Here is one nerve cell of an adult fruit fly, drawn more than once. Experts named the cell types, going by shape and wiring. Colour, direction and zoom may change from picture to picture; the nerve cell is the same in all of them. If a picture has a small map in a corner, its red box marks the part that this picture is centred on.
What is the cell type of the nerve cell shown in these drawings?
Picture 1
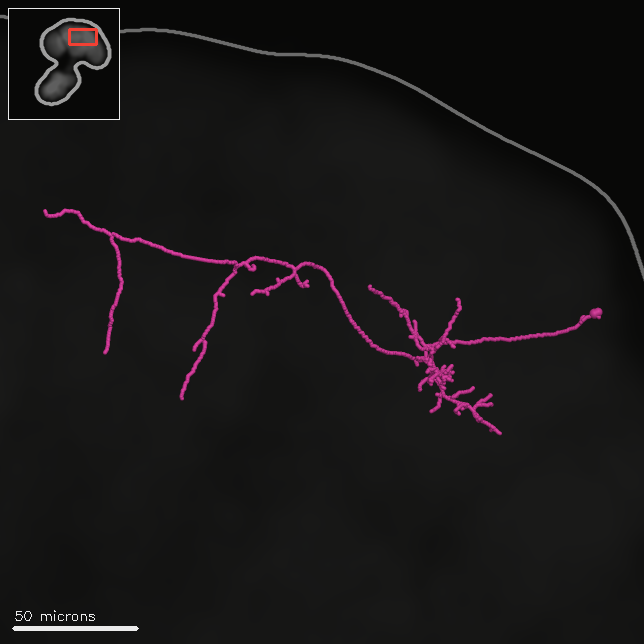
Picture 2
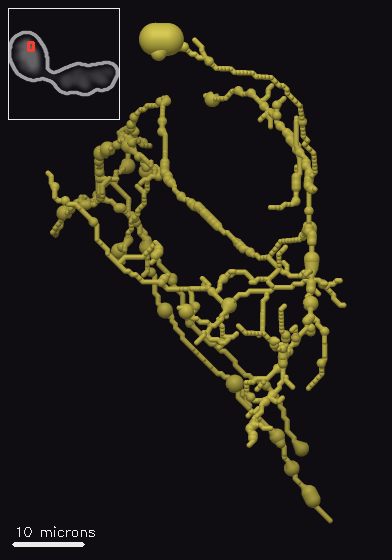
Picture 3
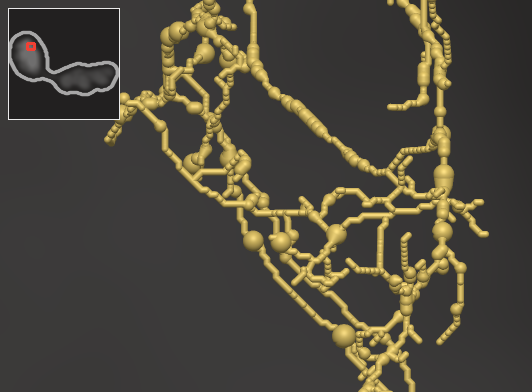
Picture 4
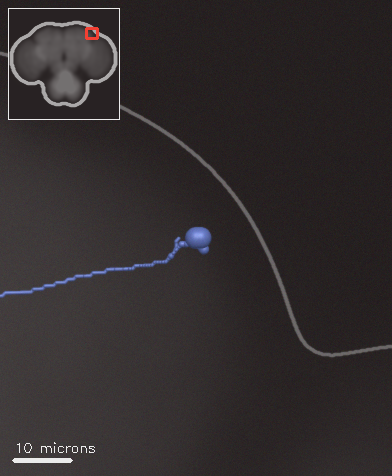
LHPV6f1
